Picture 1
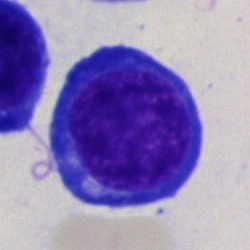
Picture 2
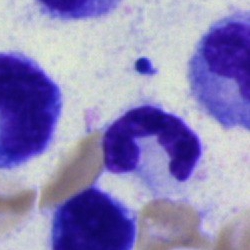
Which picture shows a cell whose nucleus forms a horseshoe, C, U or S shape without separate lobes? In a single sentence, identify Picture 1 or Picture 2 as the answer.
Drawn out into a curved band without separate lobes is the nucleus of the cell in picture 2.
